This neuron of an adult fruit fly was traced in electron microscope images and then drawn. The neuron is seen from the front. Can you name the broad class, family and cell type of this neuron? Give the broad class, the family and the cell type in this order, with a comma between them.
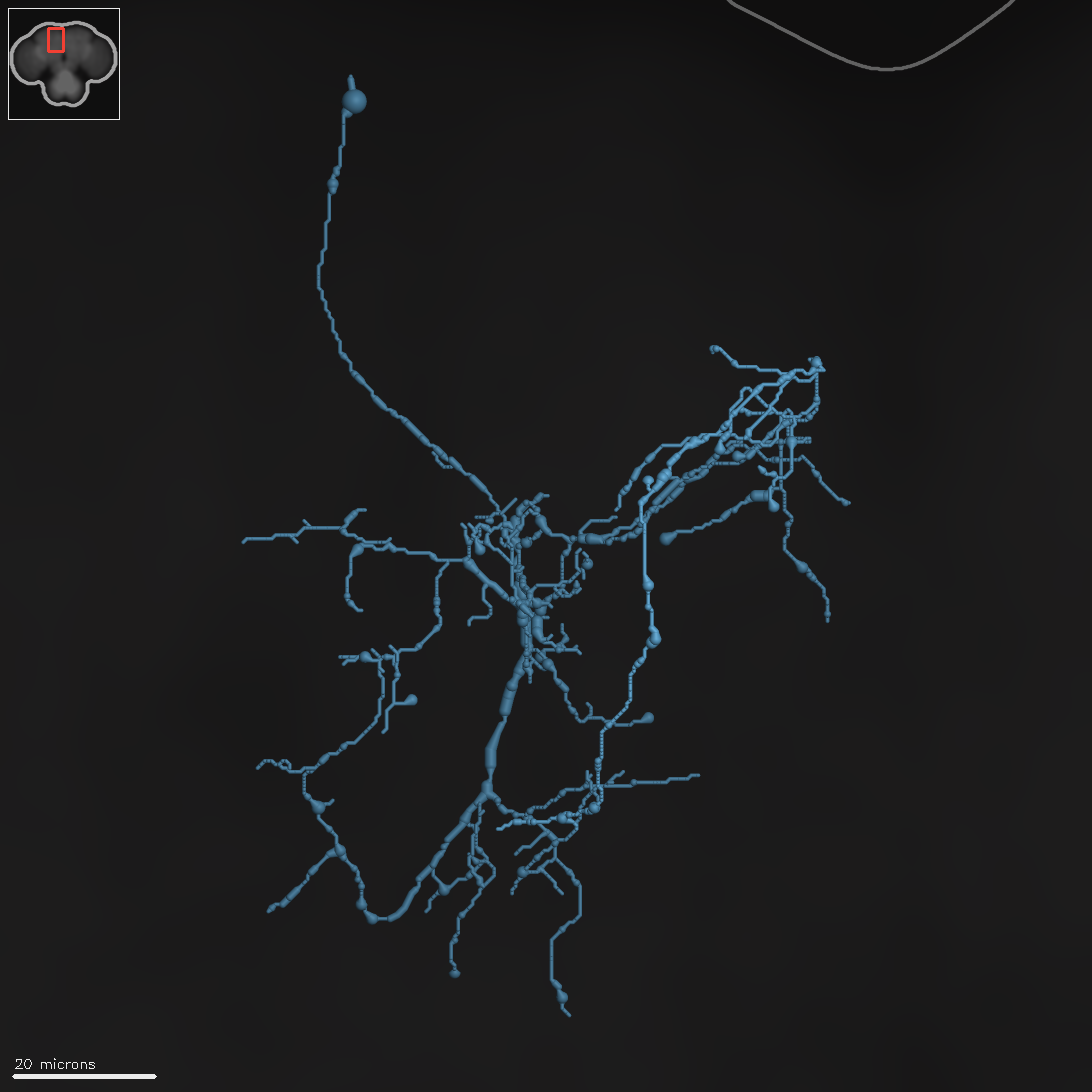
central-brain intrinsic neuron, hemilineage CLp1, CB1731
